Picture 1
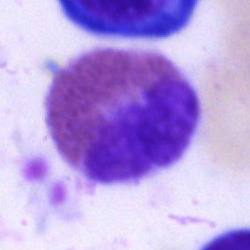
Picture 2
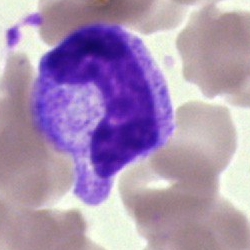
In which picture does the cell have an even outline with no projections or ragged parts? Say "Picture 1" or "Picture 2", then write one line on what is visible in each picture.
Picture 1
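In picture 1: The cell outline is round to slightly oval and smooth.
In picture 2: A single broad tongue of cytoplasm extends downward from the bottom of the cell.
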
